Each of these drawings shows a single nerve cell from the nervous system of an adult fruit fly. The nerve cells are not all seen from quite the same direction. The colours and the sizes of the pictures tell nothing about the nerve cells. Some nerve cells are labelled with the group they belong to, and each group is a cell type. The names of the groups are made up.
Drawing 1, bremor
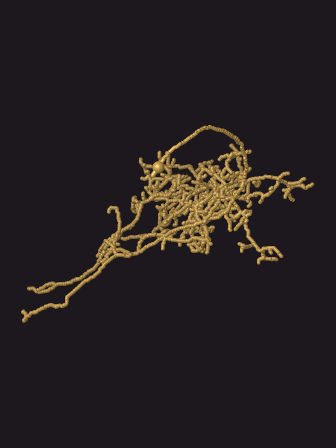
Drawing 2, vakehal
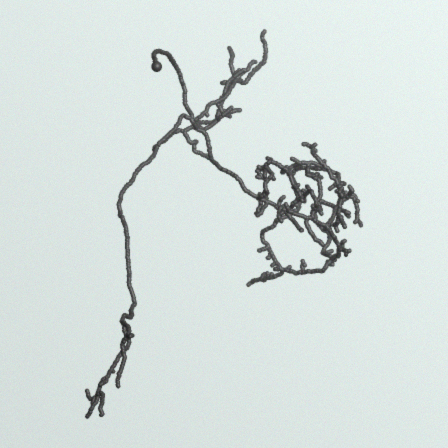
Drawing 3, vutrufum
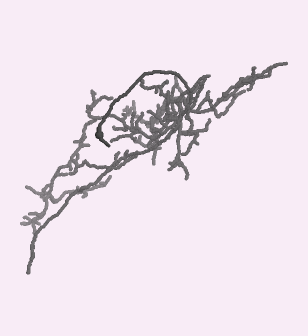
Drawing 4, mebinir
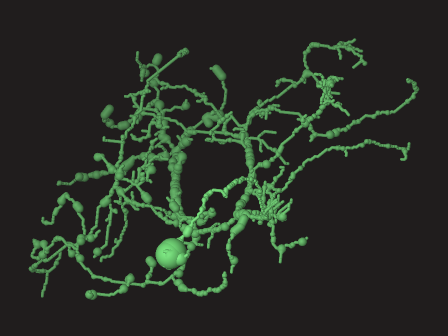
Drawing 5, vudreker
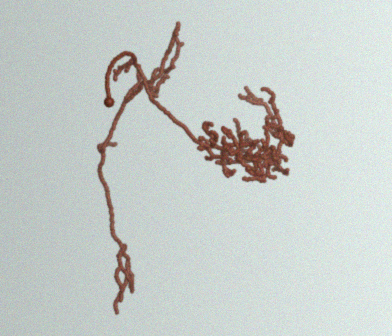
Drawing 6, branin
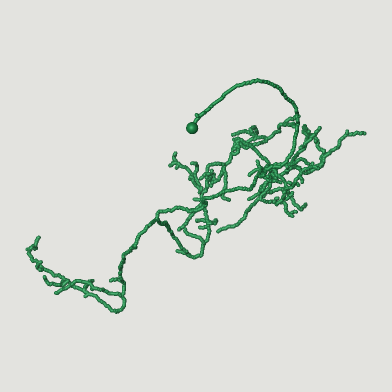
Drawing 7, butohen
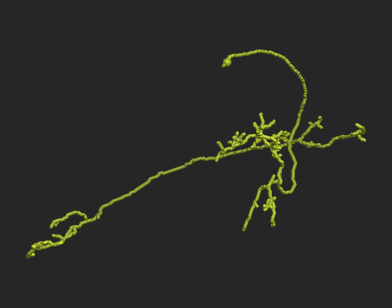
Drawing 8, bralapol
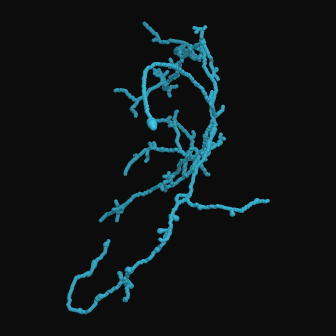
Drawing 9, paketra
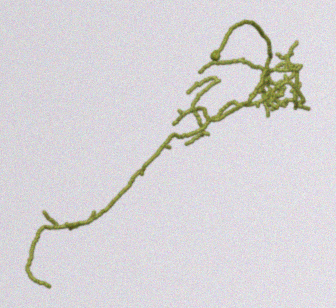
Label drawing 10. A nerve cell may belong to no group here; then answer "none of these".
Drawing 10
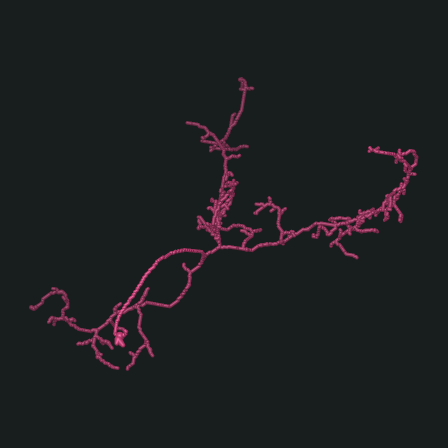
none of these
